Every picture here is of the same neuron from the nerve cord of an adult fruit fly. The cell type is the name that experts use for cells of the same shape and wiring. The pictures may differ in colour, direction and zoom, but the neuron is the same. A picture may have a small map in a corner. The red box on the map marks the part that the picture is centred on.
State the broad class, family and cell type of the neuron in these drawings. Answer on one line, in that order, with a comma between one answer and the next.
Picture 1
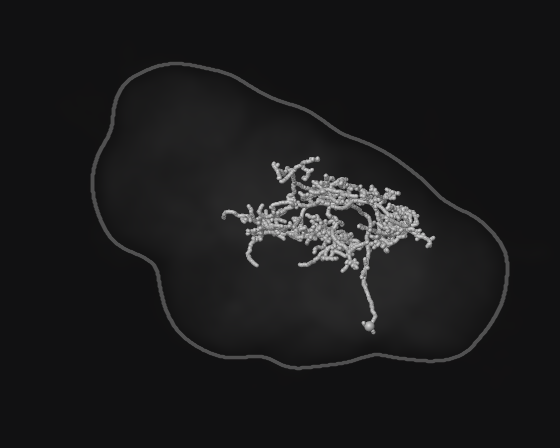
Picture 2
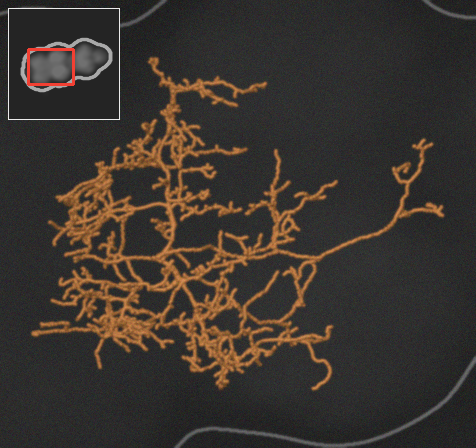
nerve-cord intrinsic neuron, hemilineage 27X, IN27X014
